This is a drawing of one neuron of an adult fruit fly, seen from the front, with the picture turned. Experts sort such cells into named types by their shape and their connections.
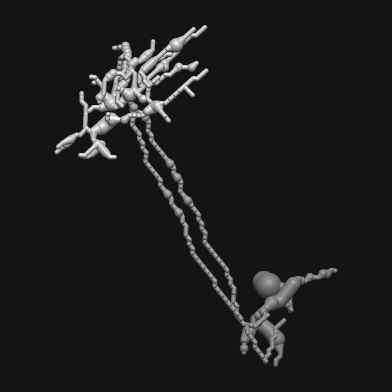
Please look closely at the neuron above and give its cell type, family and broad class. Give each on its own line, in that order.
T4d
T
optic-lobe intrinsic neuron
